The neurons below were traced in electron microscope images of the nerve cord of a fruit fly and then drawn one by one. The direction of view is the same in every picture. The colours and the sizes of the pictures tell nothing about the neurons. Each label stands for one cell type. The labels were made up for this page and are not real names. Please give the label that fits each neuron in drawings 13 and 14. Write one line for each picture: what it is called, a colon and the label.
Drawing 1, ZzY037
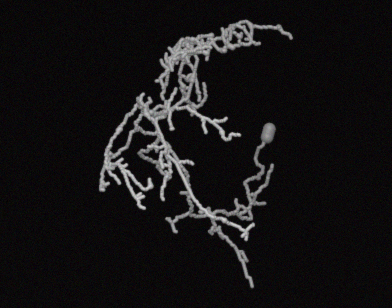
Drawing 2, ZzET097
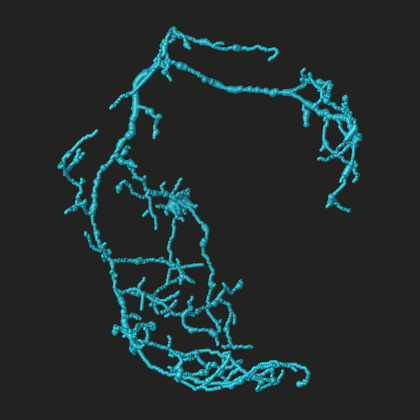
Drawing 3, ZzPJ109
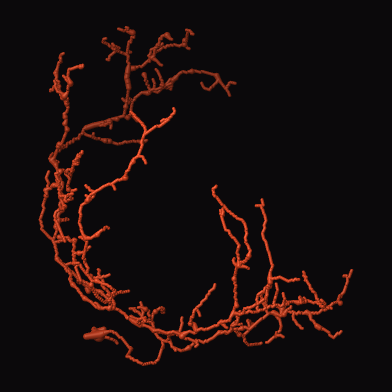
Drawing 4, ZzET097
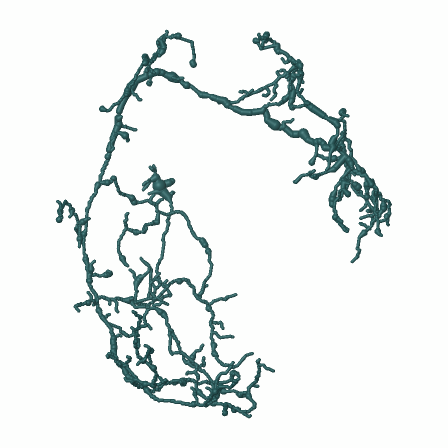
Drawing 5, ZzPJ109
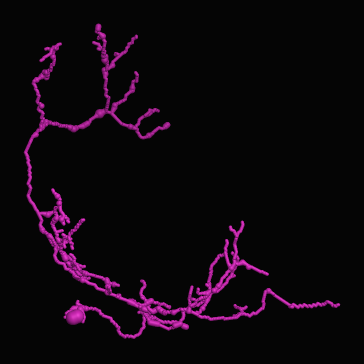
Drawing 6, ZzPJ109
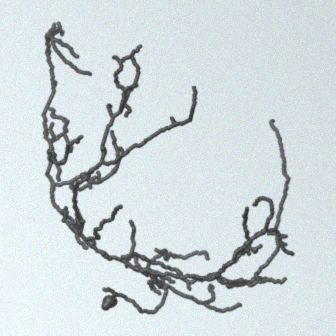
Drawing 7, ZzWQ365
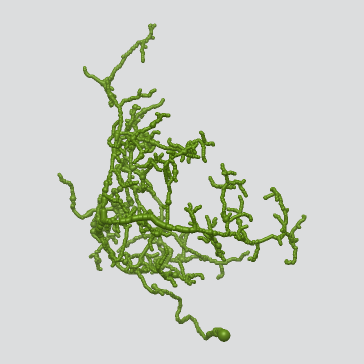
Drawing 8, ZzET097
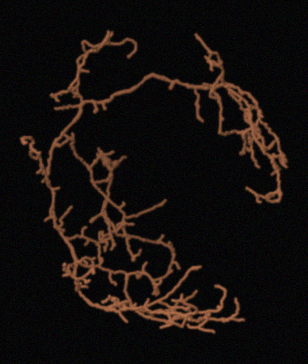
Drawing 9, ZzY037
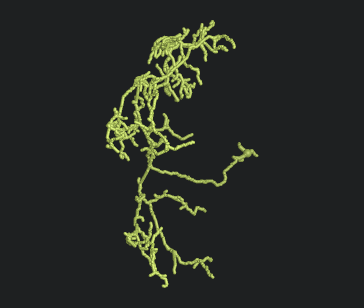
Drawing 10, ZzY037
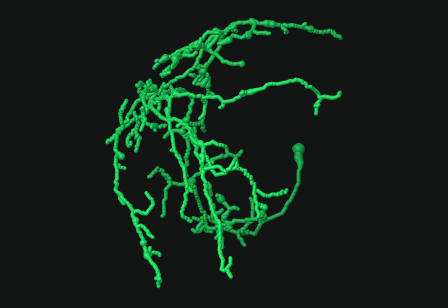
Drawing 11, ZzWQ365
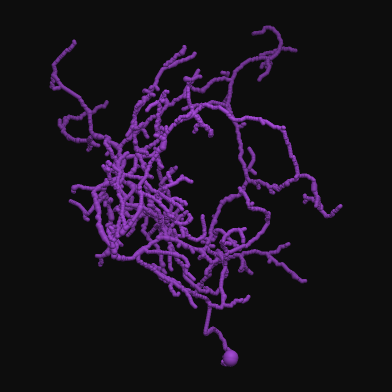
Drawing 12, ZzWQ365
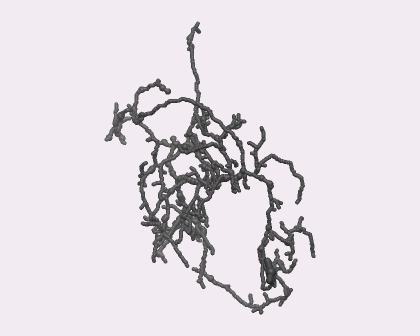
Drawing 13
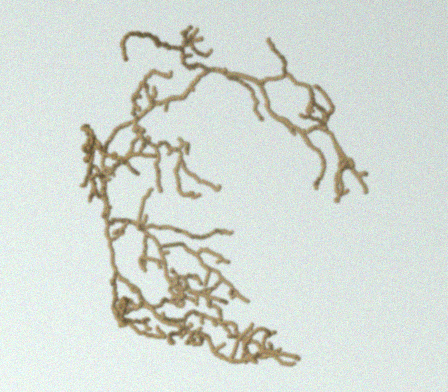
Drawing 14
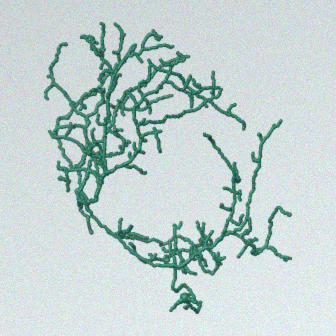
13: ZzET097
14: ZzPJ109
